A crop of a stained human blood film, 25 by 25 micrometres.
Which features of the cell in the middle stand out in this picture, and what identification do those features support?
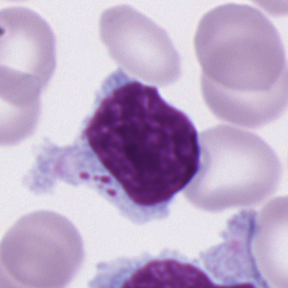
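Red-purple granules form a small cluster in the cytoplasm below and to the left of the nucleus, and most of the cytoplasm lies on the left side of the nucleus. The nucleus itself is one rounded mass without separate lobes. The cell outline is irregular, with ragged, frayed edges. This cell is a large granular lymphocyte.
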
